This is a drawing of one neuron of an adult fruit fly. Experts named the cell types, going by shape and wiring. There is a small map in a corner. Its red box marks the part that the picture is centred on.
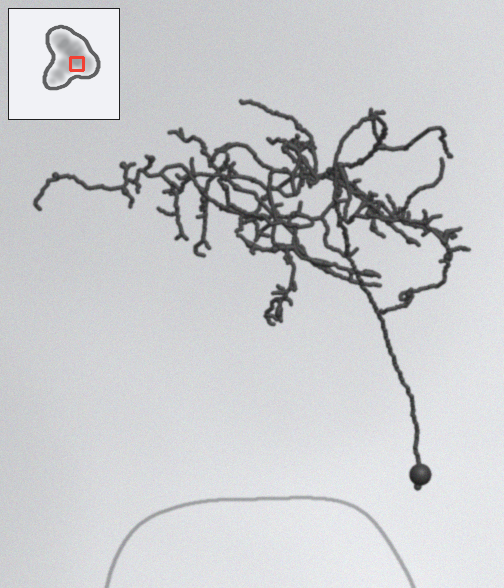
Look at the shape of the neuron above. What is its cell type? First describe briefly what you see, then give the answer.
The cell body is at the lower right of the picture. The picture shows dozens of branch ends. Its broad class is central-brain intrinsic neuron. Its cell type is LHPV2a1_a.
